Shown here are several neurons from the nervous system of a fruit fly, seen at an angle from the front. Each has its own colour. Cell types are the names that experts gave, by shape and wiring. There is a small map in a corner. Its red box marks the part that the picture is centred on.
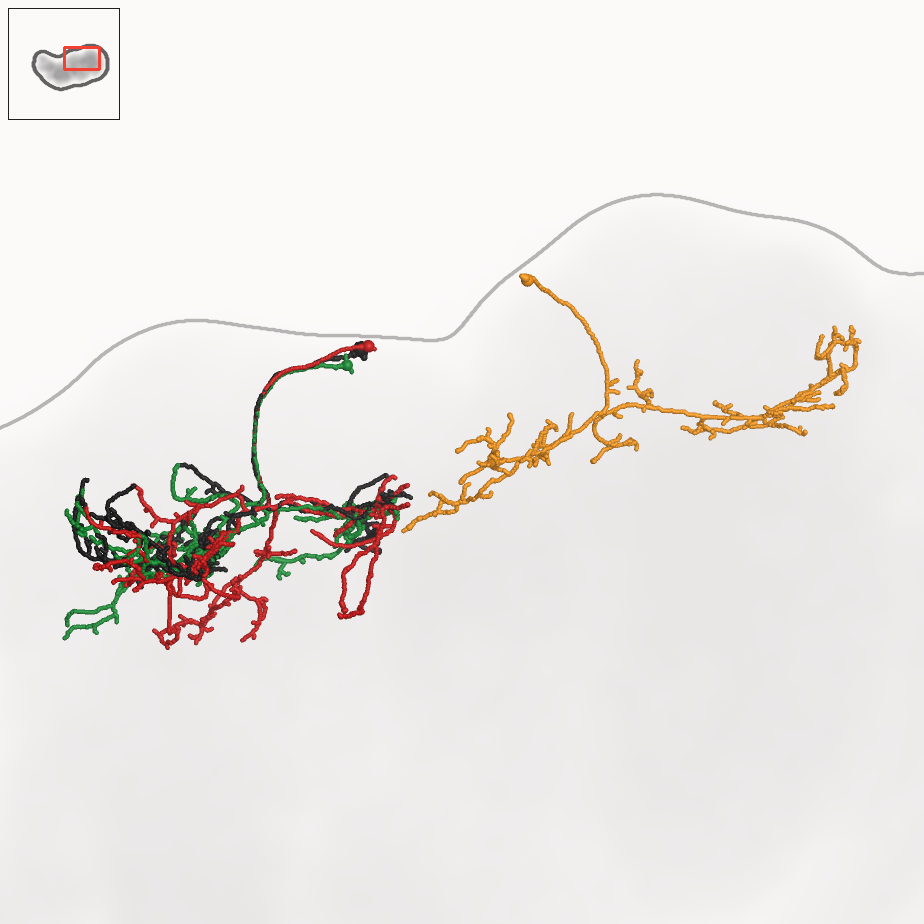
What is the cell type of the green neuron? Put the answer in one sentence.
The cell type is CB2954.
